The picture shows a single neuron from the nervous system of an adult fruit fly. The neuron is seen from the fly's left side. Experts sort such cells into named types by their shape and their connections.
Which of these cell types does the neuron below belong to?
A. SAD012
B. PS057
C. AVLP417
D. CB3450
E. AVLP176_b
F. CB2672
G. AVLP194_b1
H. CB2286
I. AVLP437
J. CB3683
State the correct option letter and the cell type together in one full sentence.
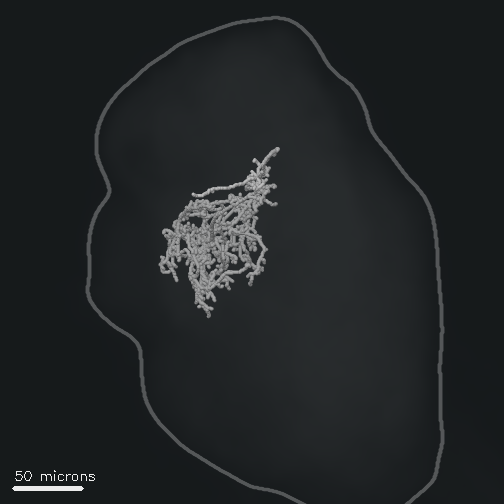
The cell type of the neuron is given by option J, CB3683.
